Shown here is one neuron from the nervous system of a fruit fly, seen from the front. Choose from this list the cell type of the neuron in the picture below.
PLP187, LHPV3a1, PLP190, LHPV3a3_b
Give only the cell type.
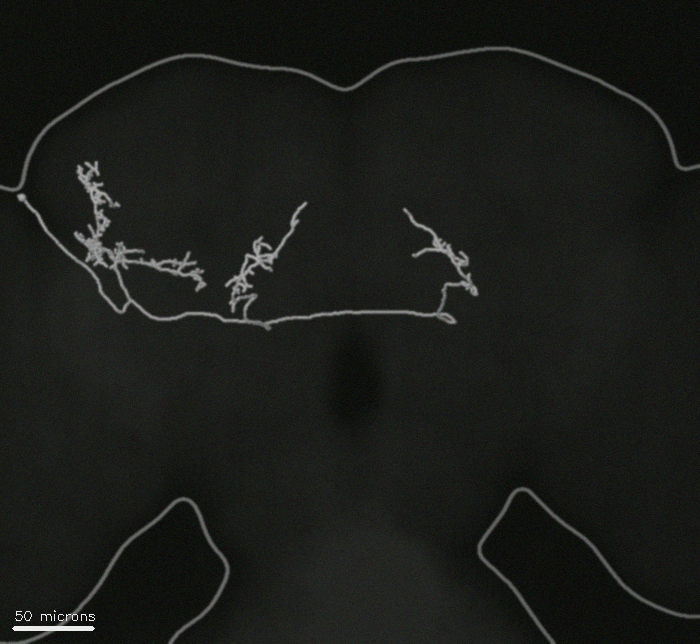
PLP187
